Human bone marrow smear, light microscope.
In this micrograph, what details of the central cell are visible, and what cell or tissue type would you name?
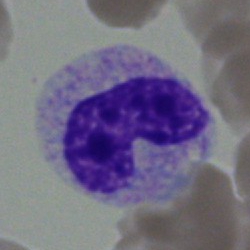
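Looking at the central cell, I see a kidney-shaped nucleus whose deep indentation opens toward the lower right. I can't make out any nucleoli. Fine pink-purple granules are scattered through the cytoplasm, and I find no vacuoles. This is a band neutrophil.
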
